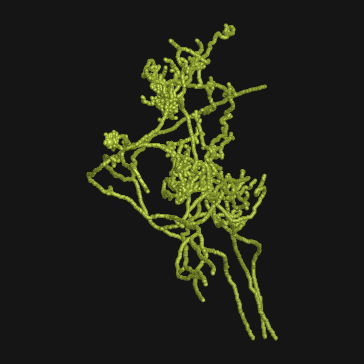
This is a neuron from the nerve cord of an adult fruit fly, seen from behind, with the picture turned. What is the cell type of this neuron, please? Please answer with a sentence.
The cell type is EAXXX079.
